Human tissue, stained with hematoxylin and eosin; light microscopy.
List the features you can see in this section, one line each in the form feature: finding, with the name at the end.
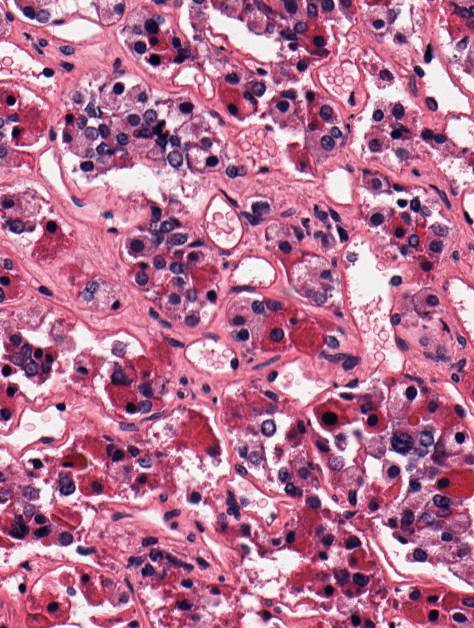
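Septa: thin-walled capillary channels lined by flattened endothelial nuclei
Clefts: clear retraction clefts separate many cell nests from surrounding septa
Fat: none present in the field
Name: pituitary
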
